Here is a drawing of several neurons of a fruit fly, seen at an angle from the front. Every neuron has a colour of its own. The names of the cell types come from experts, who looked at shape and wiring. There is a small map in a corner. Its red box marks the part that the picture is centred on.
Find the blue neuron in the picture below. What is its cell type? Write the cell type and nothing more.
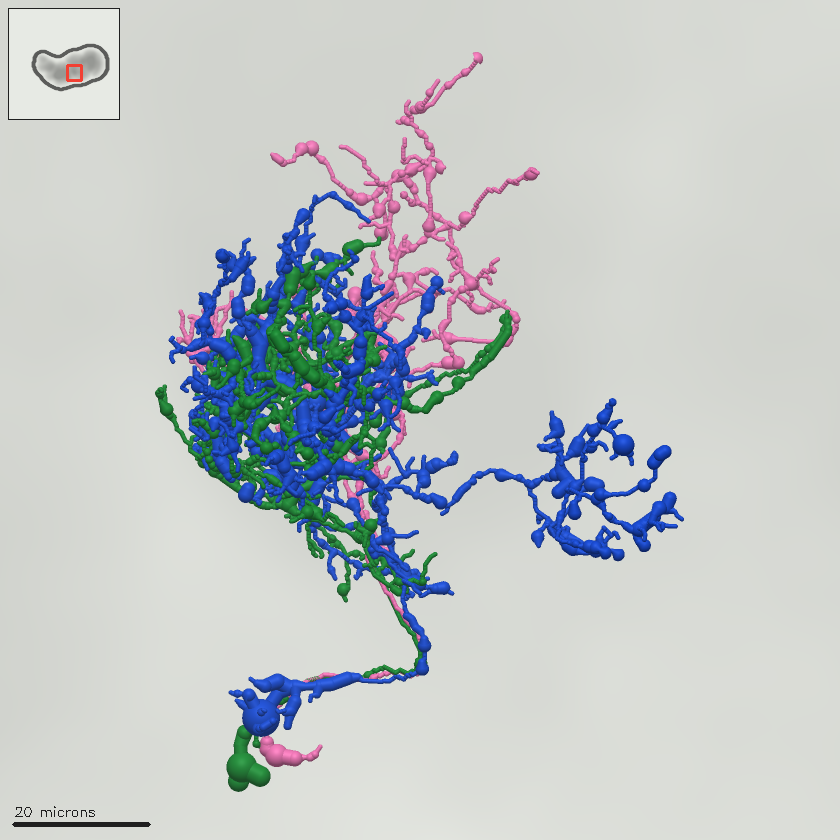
SAD021_a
